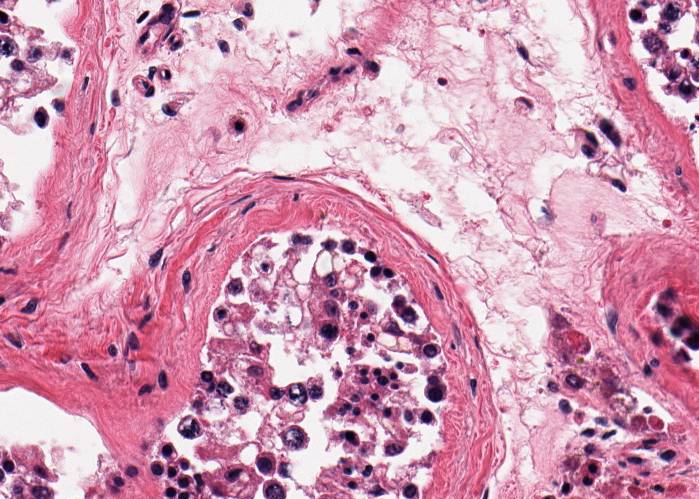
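Testis, haematoxylin and eosin. Several rounded spaces bounded by thick pink fibrous walls; largest in lower middle of field. Scattered elongated spindle-shaped nuclei among fibres of central wall. Central space filled by loosely packed cells with round dark nuclei and pale, partly foamy cytoplasm, mixed with granular debris. Tissue between walls, upper middle: pale, loose, wispy, few cells.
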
